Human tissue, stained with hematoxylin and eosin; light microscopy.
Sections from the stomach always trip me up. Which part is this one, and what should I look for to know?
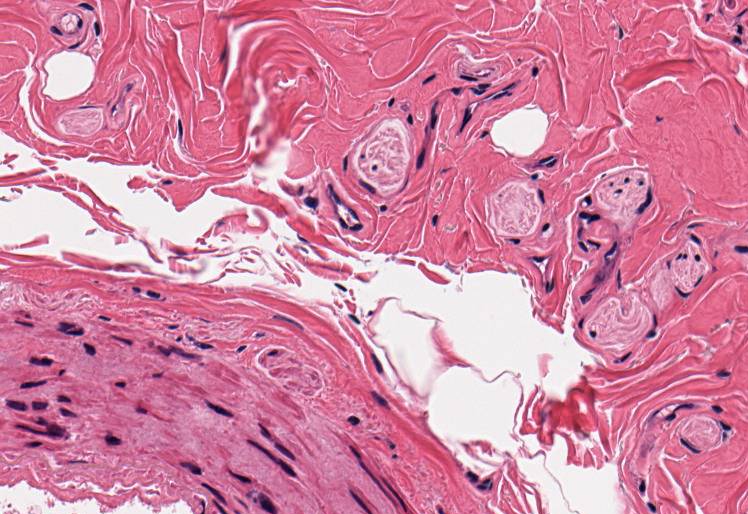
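The part shown is dense connective tissue, whose dense pink collagen bundles fill the upper two-thirds of the field.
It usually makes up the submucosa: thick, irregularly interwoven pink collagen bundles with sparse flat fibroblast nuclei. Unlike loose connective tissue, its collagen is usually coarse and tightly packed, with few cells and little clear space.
Two small round empty holes lie in the upper part of the collagen. A wide irregular white tear, running from the left edge to the lower right, separates it from a curved lower-left band with dark elongated nuclei along its length.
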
